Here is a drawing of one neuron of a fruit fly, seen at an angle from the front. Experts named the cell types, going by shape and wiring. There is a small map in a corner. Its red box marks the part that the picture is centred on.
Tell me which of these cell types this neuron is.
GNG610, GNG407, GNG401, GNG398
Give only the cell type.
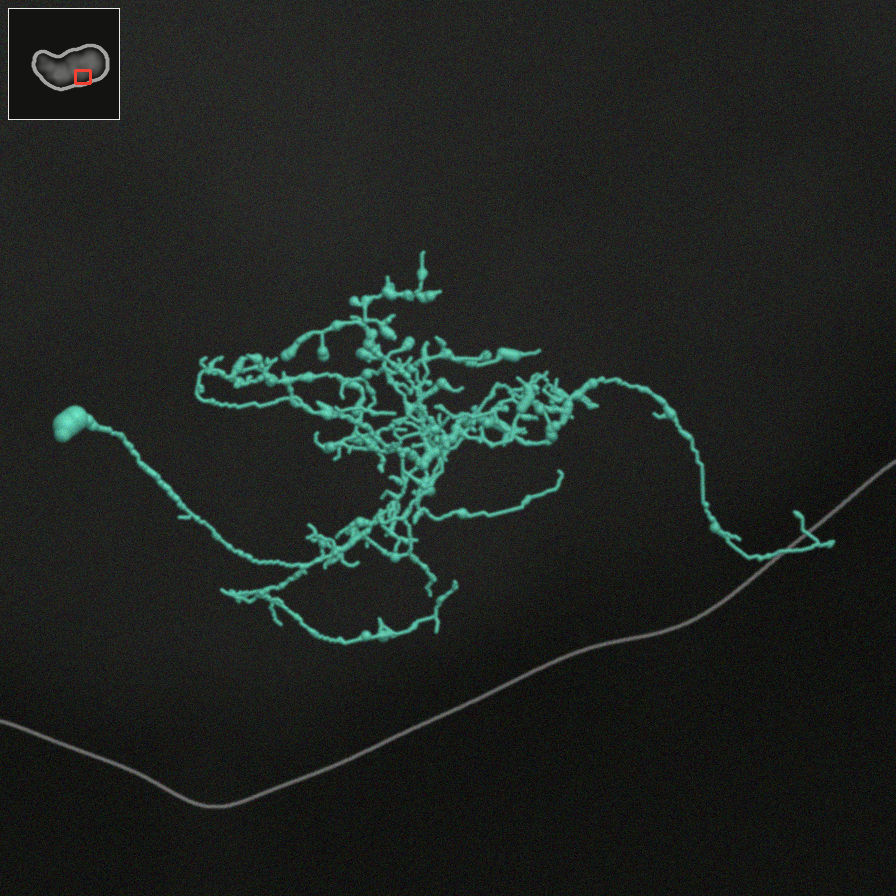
GNG401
